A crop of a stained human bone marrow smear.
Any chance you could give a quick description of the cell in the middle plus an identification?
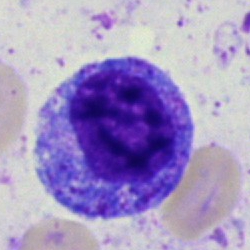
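Looking closely, I see the nucleus sitting off-centre, toward the upper right of the cell. Its chromatin is patchy, darker clumps among paler areas. The cytoplasm takes a blue stain, with purple granules scattered through it. This is a promyelocyte.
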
